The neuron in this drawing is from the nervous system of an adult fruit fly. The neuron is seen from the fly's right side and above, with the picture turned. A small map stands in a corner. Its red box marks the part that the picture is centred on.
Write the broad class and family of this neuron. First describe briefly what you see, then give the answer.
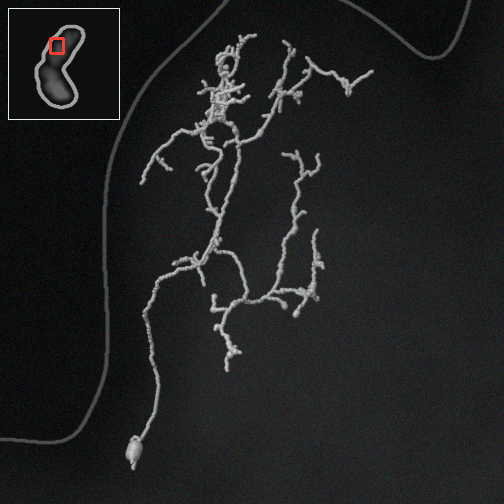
The cell body can be seen at the lower left of the picture. The picture shows dozens of branch ends. It is a nerve-cord intrinsic neuron. The family is hemilineage 14A.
